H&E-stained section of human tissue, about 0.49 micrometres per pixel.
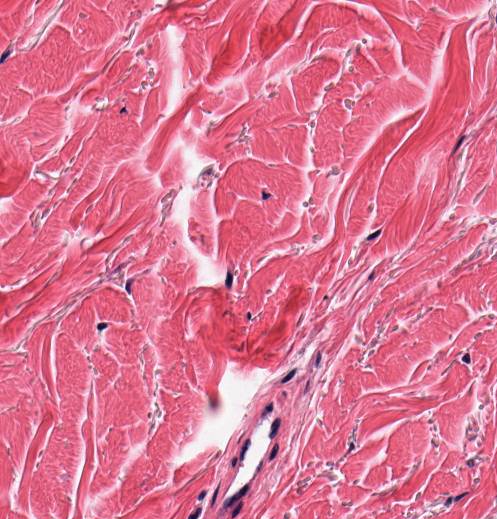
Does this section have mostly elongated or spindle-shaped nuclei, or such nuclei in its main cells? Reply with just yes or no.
Yes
